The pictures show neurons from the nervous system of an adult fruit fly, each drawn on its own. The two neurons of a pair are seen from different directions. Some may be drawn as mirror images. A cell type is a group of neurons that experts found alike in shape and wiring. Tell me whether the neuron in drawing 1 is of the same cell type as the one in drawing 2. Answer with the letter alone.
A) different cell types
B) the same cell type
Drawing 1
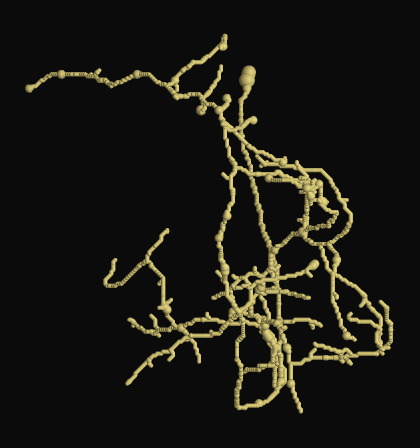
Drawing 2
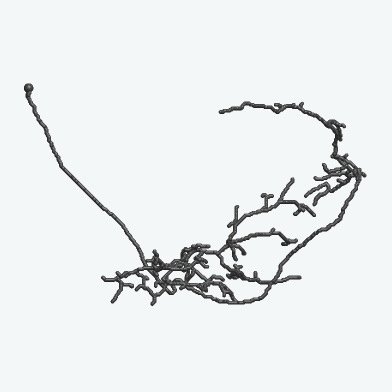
B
